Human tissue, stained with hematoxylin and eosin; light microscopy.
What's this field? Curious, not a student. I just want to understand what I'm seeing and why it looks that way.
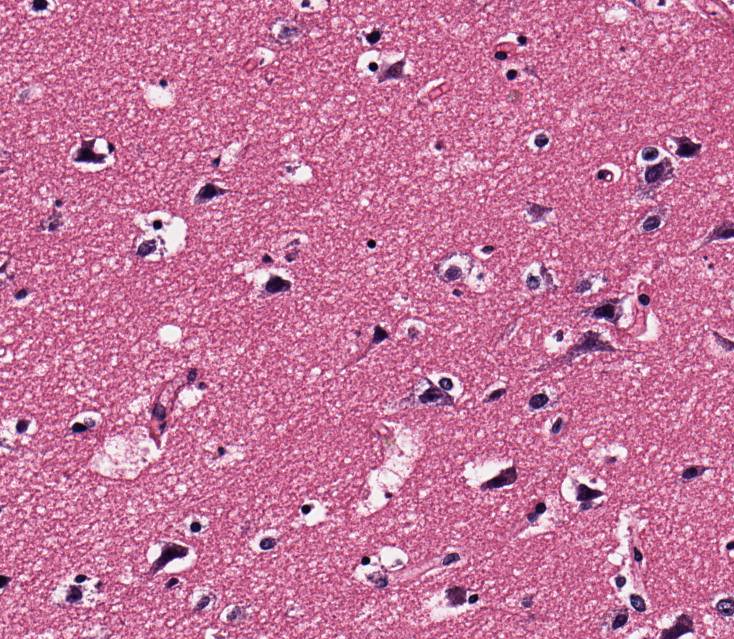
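Cerebral cortex. Continuous pink neuropil, cells scattered singly, no layering or organised units.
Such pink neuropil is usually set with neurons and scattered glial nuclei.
Here, scattered neurons shrunken, angular, darkly stained; nucleus and cytoplasm hard to tell apart. Small round dark glial nuclei scattered throughout, several in a clear halo. No epithelium, glands or fat cells.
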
